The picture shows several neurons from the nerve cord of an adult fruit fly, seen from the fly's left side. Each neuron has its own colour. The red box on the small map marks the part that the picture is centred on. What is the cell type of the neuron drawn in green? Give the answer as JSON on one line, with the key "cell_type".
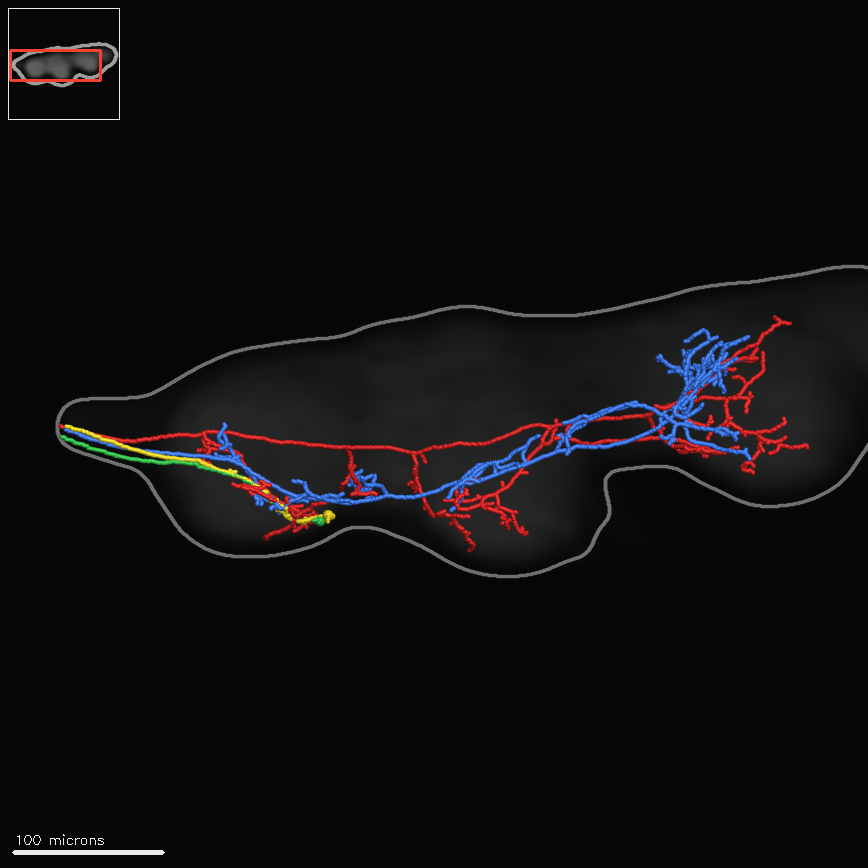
{"cell_type": "AN27X022"}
